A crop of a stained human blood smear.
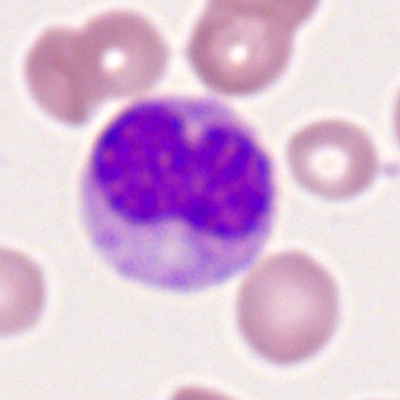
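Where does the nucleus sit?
It fills the upper part of the cell, with most of the cytoplasm lying below it, and there is a small notch in its top edge.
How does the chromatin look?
Dark purple and clumped, with paler spots between the clumps.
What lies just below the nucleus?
A pale, clear area in the cytoplasm.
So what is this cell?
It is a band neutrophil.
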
